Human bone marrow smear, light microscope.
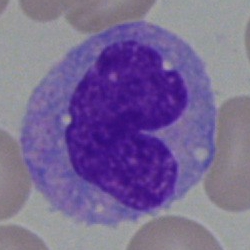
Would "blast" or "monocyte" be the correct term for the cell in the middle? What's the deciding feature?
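Monocyte. Nucleus folded, a deep notch cutting in from its right side. Cytoplasm abundant, pale greyish-blue. Fine, dust-like pinkish-purple granules scattered through it. A few small clear vacuoles present.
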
